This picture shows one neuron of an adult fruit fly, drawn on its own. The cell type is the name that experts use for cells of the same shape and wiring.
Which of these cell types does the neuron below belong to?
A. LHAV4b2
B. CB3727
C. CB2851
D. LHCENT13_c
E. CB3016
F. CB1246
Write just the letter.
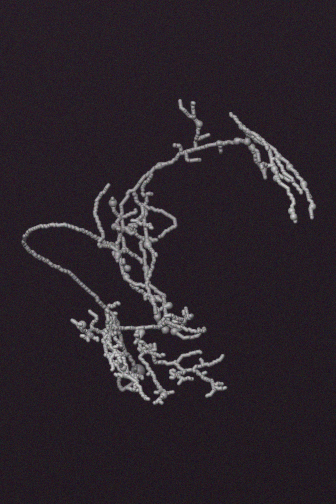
E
